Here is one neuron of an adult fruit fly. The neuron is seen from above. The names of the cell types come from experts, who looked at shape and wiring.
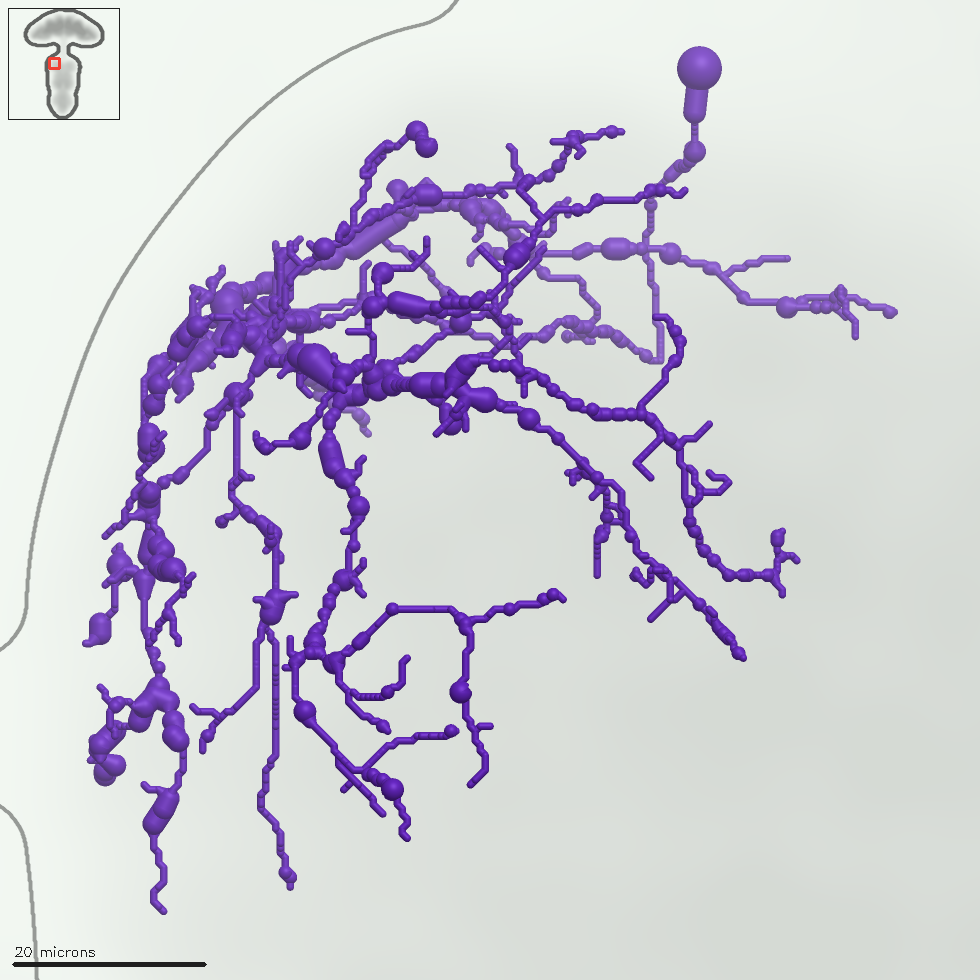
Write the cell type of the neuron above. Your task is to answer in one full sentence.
The neuron belongs to cell type IN13A041.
